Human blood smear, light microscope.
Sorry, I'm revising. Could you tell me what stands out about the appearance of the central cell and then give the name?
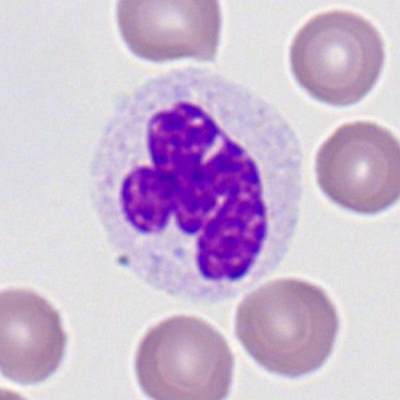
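The cytoplasm of this cell is abundant and pale lilac-pink, with fine, faint lilac granules scattered through it. No vacuoles are present in the cytoplasm, and no nucleoli are visible in the nucleus. Shown here is a segmented neutrophil.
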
